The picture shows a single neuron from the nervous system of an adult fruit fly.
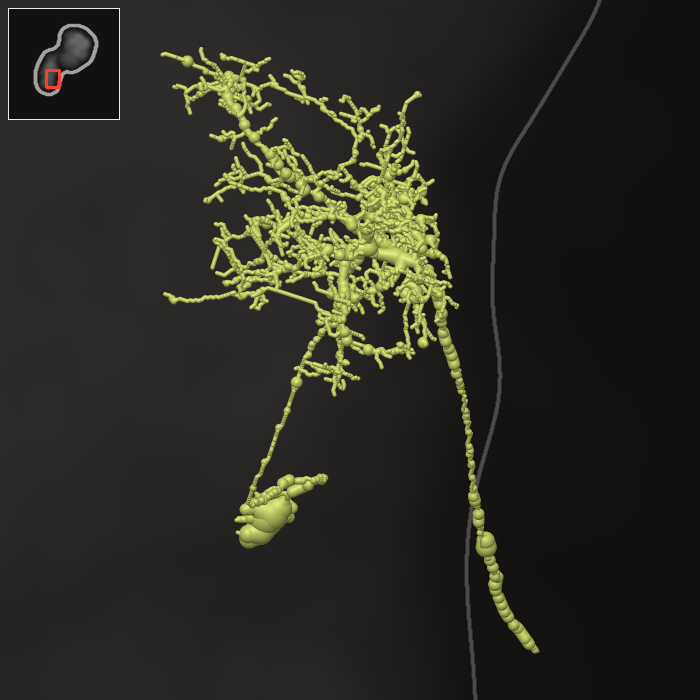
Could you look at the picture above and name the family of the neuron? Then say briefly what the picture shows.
The family is hemilineage 03B. Its broad class is motor neuron of the nerve cord. The picture shows more than a hundred branch ends. In this view it is taller than it is wide.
